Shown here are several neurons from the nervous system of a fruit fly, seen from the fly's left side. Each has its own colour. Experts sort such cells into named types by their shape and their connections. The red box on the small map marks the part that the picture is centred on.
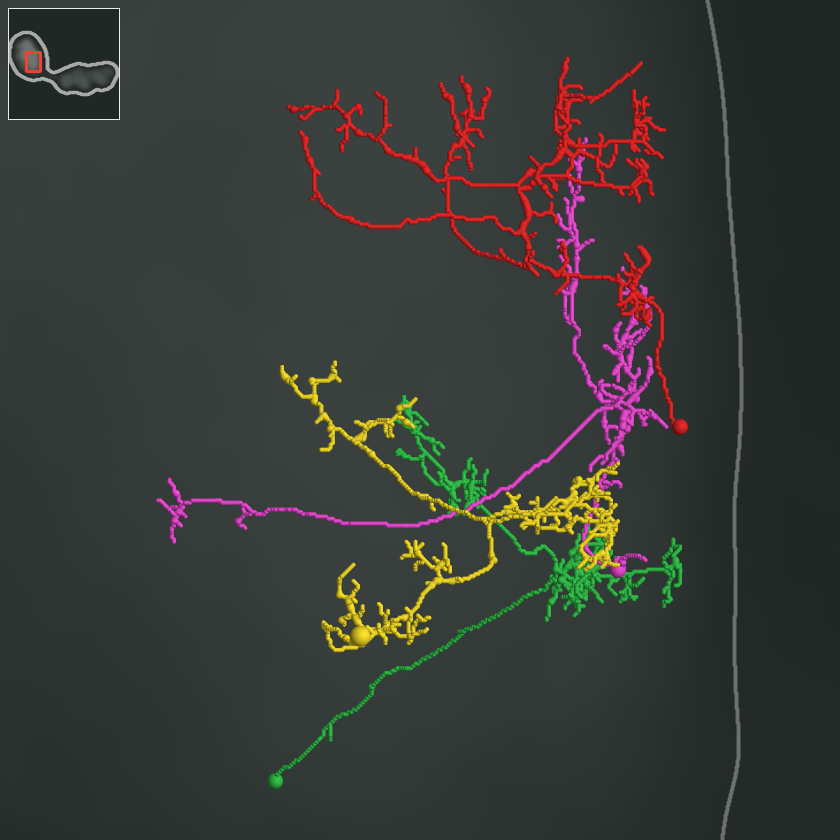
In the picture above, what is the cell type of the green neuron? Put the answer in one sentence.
The cell type is TmY20.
